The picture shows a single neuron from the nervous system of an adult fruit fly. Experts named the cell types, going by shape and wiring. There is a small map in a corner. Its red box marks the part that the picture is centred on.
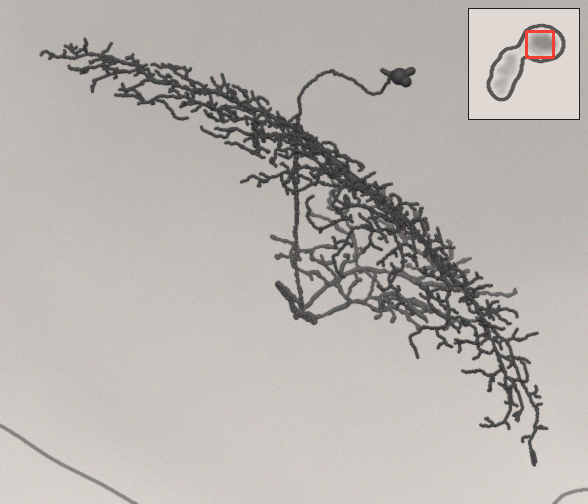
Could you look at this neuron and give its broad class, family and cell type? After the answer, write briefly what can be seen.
This is a visual projection neuron. Its family is MeVP. It is of cell type MeVP56. More than a hundred branch ends can be seen. As drawn here it is about as wide as it is tall.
